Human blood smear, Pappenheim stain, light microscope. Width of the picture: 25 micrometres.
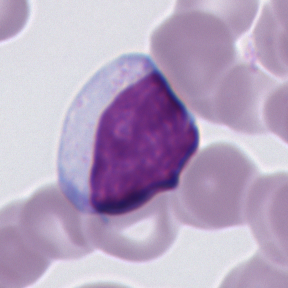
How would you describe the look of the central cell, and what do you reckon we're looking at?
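The nucleus lies off-centre, occupying the right part of the cell, so that a crescent of cytoplasm remains on the left. Its outline is angular, with blunt corners rather than a smooth curve. The chromatin stains deep purple and has a finely mottled texture. No vacuoles are present in the cytoplasm. The cell is a large granular lymphocyte.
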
